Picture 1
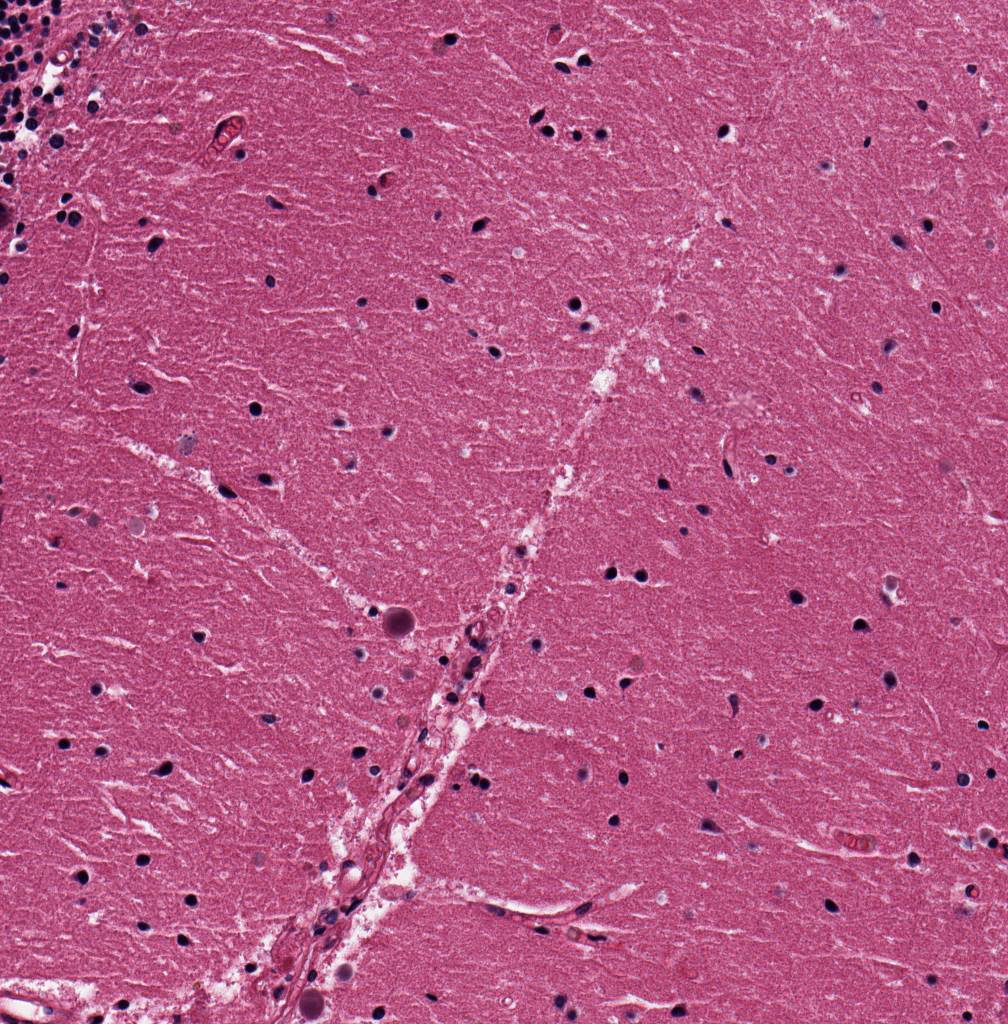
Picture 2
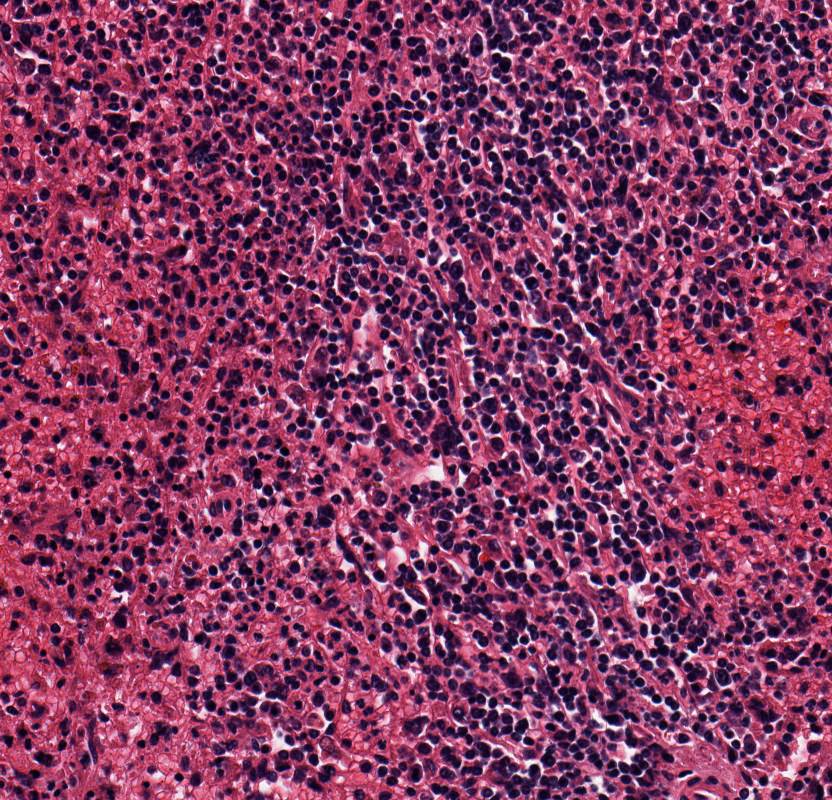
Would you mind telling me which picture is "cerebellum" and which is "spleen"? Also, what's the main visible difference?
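Quick one: the cerebellum is the first picture, and the spleen is the second. Most of the cerebellum field is a uniform pink, finely fibrillary matrix with no glands, tubules or other organised units, and small, round, dark nuclei with little visible cytoplasm are scattered sparsely and fairly evenly through it. Up in the top left corner, though, small dark round nuclei crowd together much more densely. In the spleen, most nucleated cells are small lymphocytes with round, dark, condensed nuclei and scant cytoplasm, and elongated, spindle-shaped nuclei in the central band line up along its long axis. Red blood cells are most plentiful at the right edge, crowding between the nucleated cells, and there are no rounded follicles with pale centres.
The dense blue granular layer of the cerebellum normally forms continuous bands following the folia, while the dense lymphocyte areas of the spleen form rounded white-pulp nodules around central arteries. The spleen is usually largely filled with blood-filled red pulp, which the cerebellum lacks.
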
